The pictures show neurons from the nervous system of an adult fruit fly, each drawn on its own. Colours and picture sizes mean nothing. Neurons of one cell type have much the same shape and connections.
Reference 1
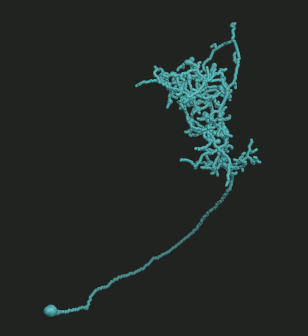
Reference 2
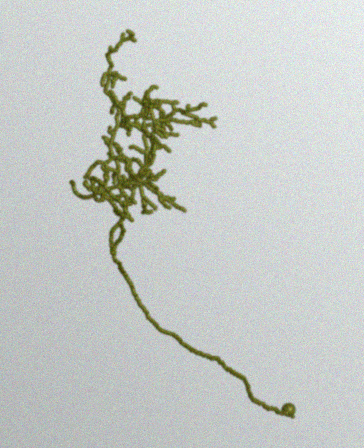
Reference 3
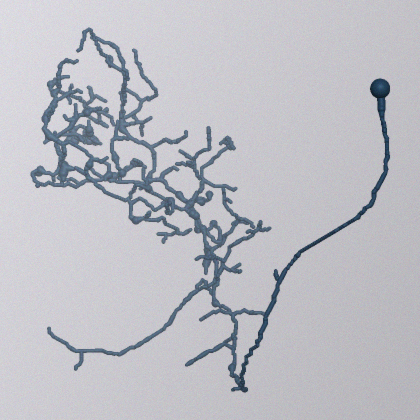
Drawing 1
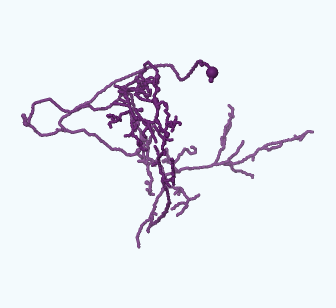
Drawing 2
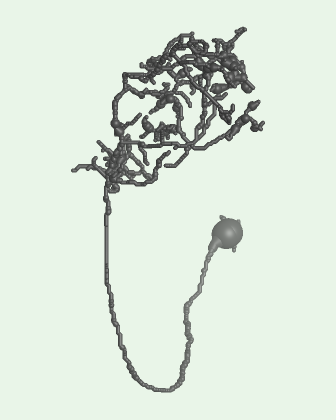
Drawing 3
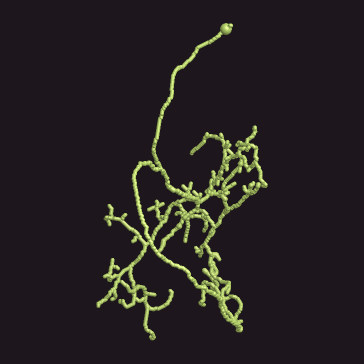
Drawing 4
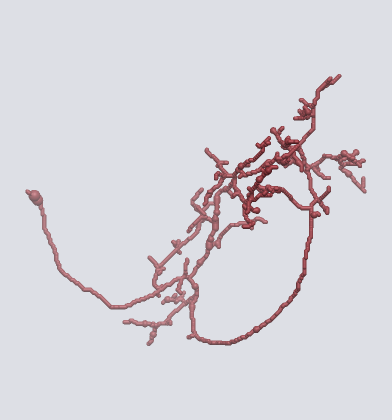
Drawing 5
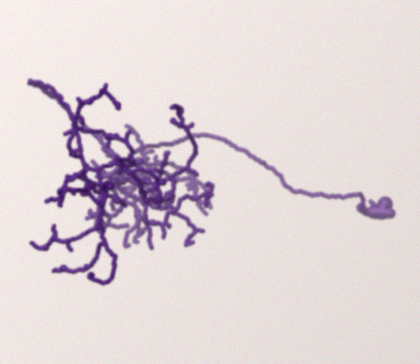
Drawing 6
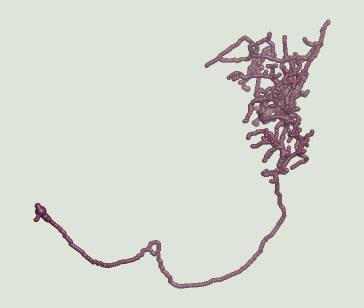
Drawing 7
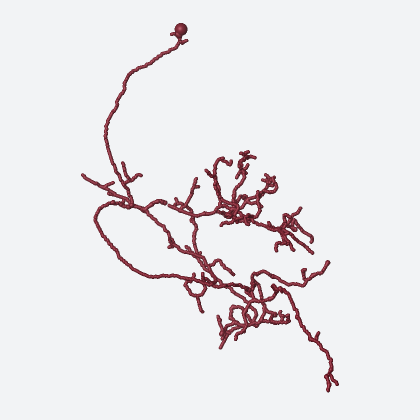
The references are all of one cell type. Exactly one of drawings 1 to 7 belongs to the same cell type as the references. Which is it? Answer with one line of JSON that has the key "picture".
{"picture": 6}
